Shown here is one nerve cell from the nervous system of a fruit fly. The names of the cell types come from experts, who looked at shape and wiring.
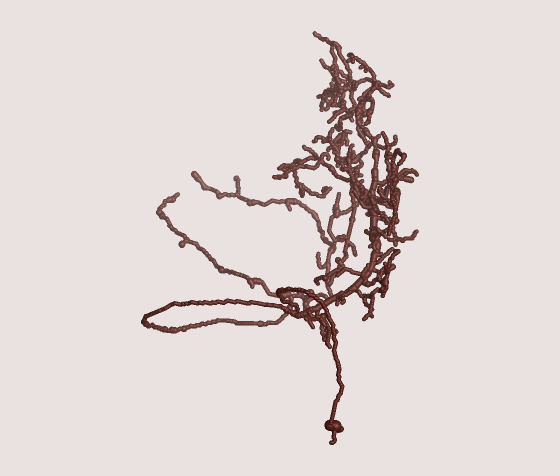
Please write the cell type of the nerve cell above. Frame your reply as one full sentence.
By cell type, this nerve cell is classified as PS220.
